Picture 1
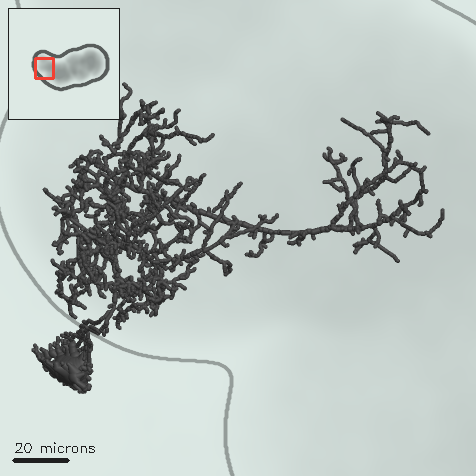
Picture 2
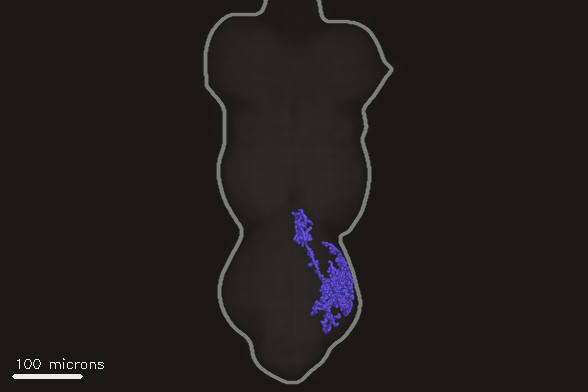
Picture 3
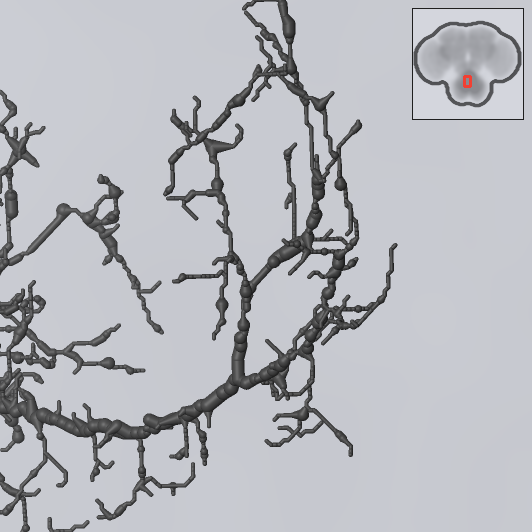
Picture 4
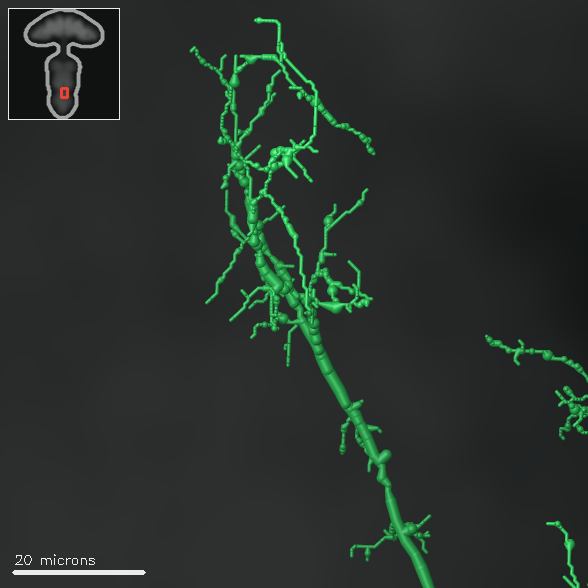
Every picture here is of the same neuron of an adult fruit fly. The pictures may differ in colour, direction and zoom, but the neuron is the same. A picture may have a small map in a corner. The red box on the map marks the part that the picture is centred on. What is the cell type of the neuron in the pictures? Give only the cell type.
Ti extensor MN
